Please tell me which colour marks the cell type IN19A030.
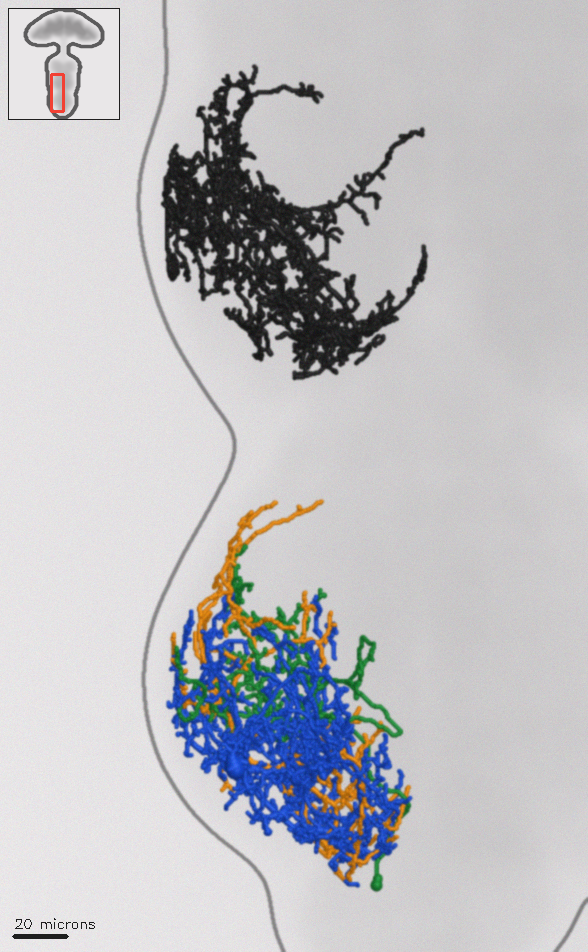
blue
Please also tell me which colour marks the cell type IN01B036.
green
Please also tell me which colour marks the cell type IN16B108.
orange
